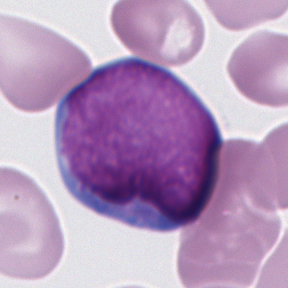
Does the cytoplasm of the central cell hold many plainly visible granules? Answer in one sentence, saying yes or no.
No, in the cell's cytoplasm no granules are visible.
